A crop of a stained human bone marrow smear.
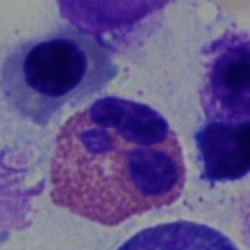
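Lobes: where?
Mostly upper half of cell.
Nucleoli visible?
None in the lobes.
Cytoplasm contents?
Coarse orange-pink granules, densely packed.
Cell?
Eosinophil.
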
